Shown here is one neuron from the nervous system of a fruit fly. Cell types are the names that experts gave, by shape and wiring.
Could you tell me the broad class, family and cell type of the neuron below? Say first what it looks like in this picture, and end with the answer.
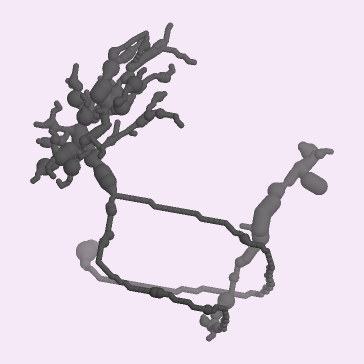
In this view it is about as wide as it is tall. It is an optic-lobe intrinsic neuron. Its family is T. The cell type is T4c.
